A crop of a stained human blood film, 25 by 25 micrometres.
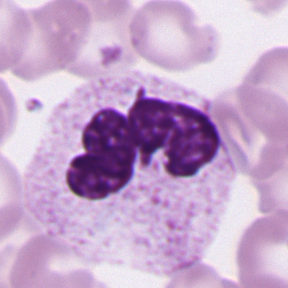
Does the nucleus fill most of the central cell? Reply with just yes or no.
No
